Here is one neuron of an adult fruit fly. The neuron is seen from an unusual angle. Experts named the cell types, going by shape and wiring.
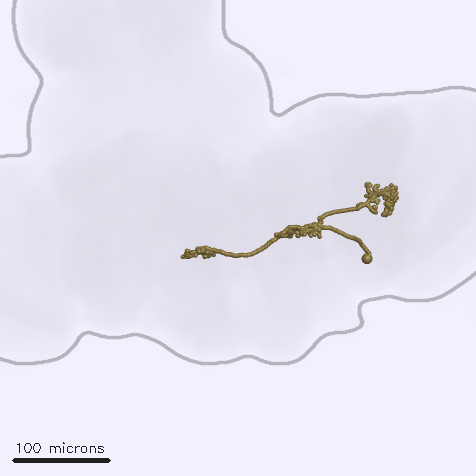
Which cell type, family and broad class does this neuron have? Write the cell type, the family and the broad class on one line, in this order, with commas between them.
AOTU037, hemilineage AOTUv3_ventral, central-brain intrinsic neuron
